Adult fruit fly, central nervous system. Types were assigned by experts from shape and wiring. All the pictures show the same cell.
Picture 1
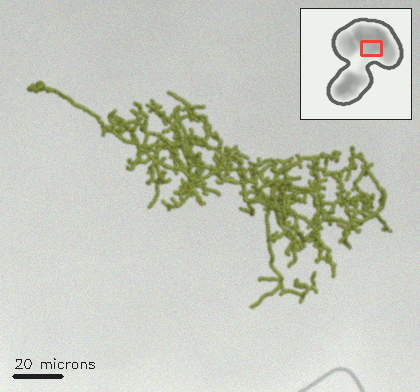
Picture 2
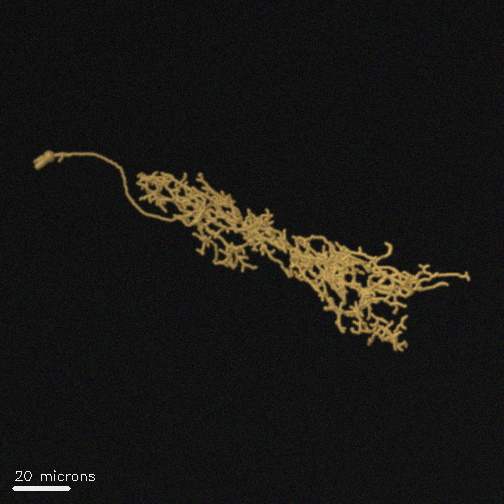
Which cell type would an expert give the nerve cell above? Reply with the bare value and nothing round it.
GNG061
